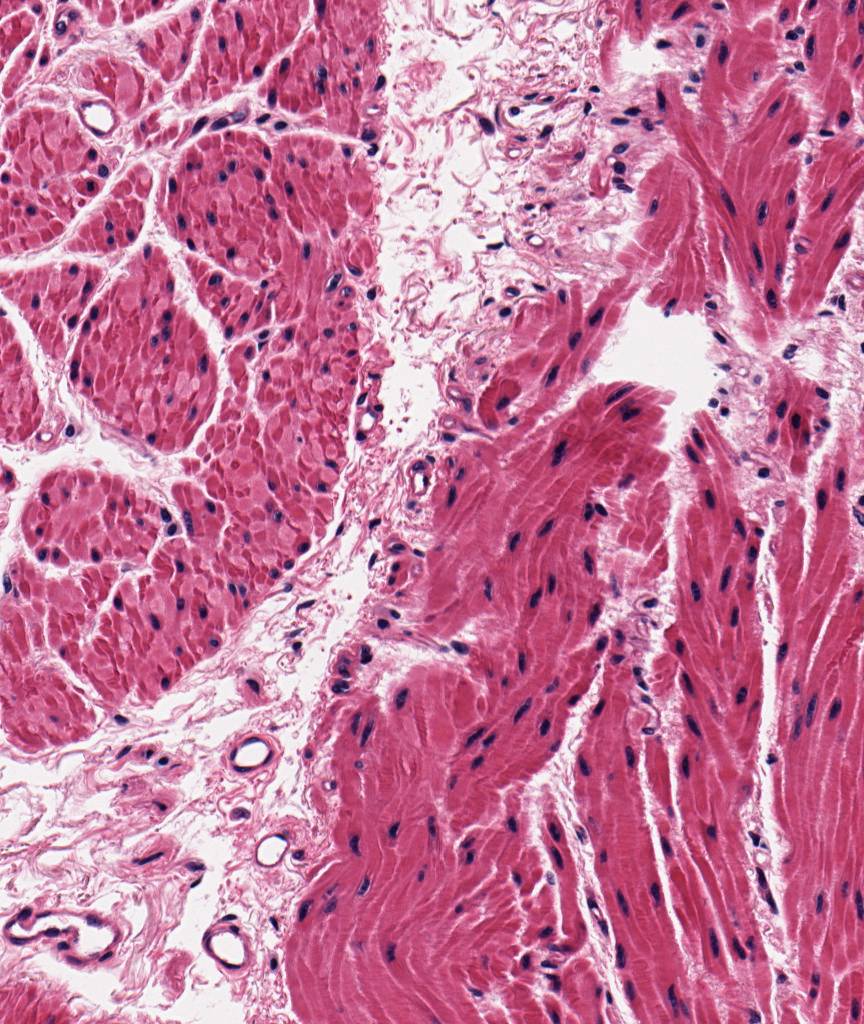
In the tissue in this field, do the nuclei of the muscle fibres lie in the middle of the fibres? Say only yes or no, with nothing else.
Yes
